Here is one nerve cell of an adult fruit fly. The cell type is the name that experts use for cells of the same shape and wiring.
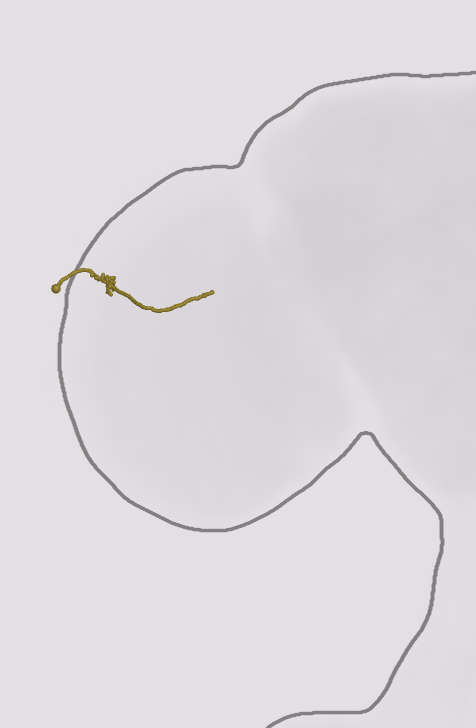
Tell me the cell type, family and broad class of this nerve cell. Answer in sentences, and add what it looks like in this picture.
Its cell type is Tm9. The family is Tm. Its broad class is optic-lobe intrinsic neuron. Its cell body lies on the left of the picture. As drawn here it is more than twice as wide as it is tall.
